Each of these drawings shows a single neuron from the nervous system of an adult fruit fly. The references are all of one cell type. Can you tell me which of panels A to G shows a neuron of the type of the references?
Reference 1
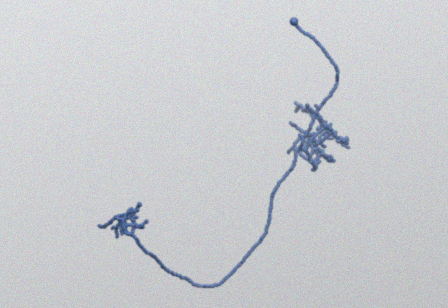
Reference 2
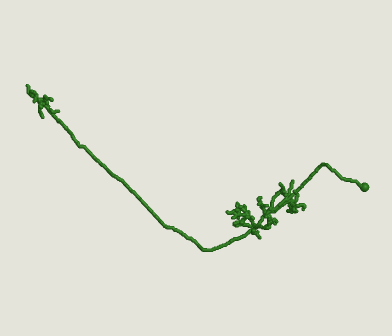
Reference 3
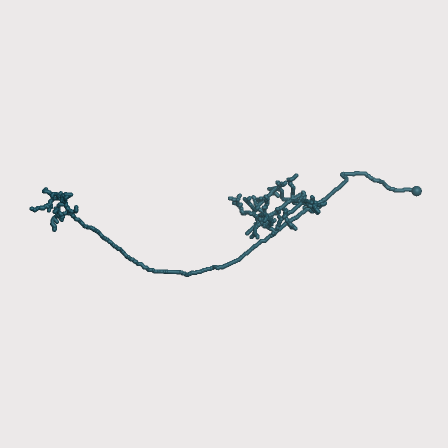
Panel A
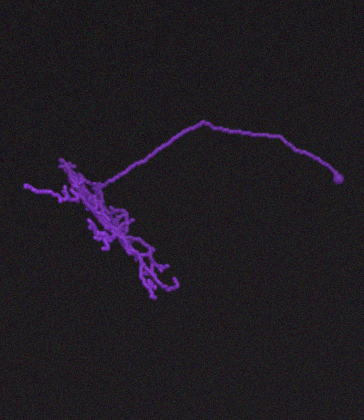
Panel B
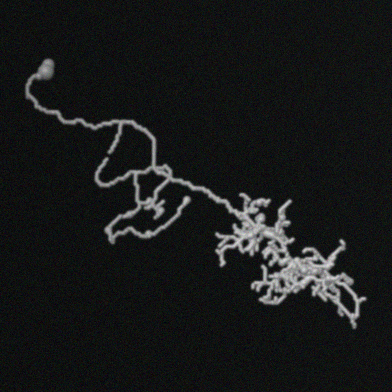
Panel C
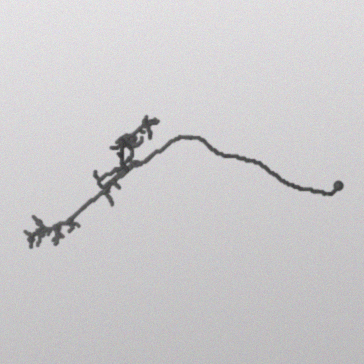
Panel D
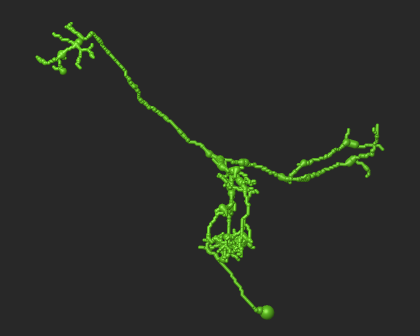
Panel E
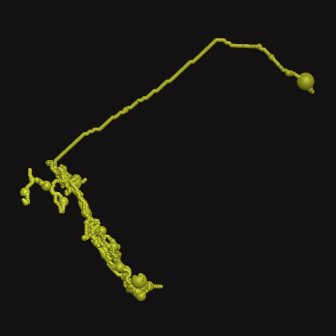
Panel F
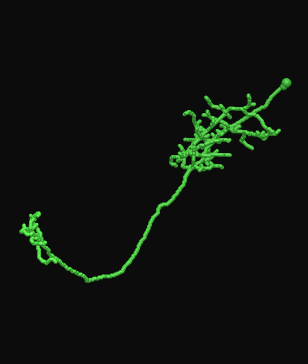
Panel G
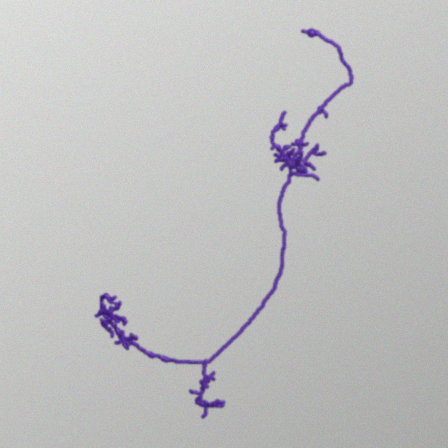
Panel F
